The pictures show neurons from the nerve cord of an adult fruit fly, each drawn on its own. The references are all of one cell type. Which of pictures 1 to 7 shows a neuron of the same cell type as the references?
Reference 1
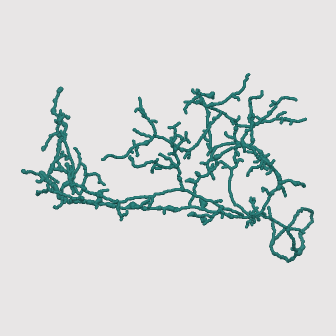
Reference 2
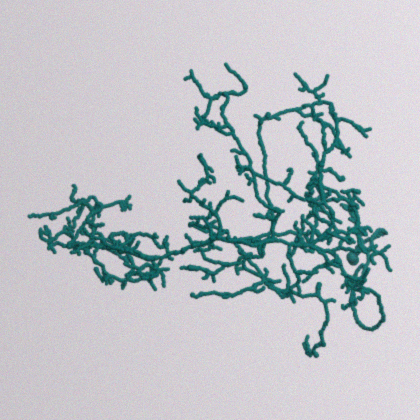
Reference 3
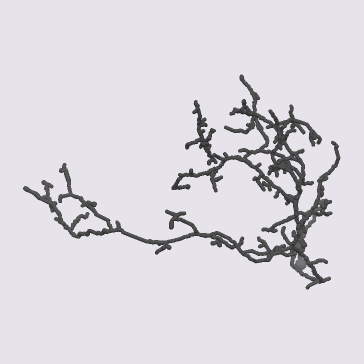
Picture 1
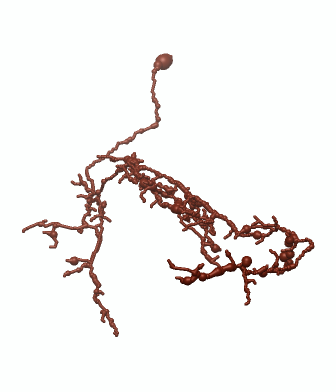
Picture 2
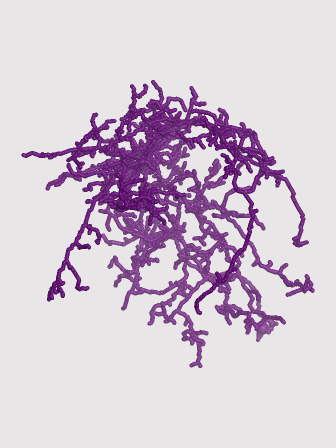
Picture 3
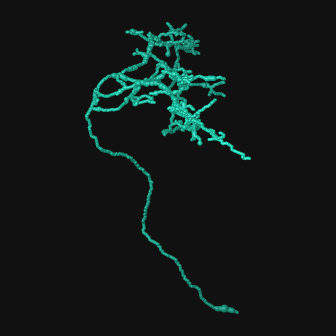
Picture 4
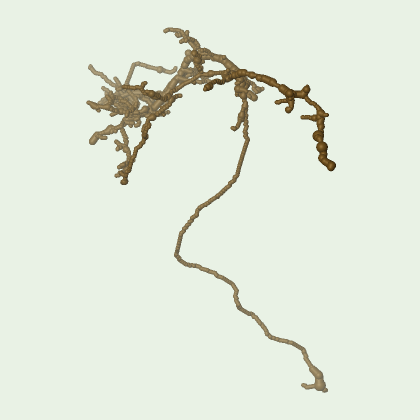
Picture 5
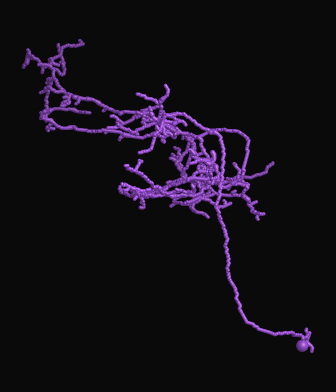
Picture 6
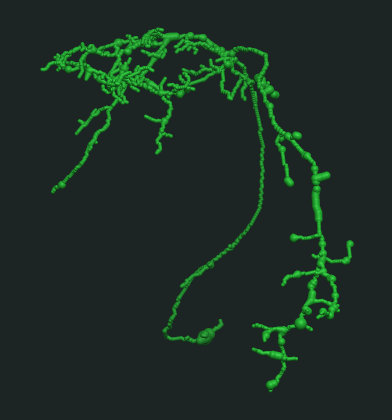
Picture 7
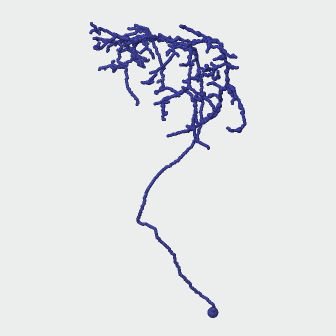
Picture 6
